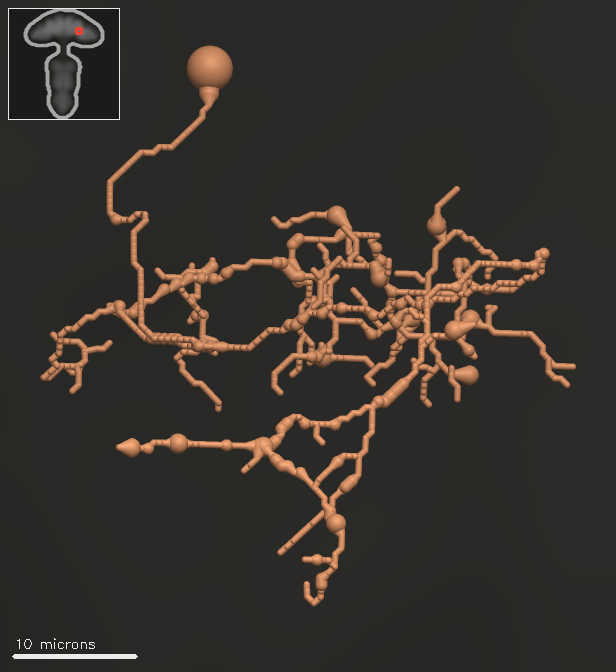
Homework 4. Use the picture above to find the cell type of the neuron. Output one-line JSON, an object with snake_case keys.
{"cell_type": "LoVP7"}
